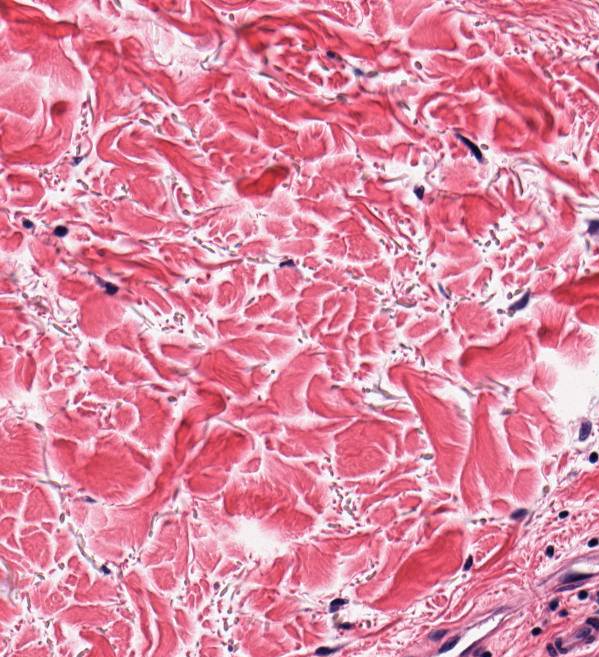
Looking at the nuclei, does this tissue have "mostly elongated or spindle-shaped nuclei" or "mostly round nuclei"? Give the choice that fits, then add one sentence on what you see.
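Mostly elongated or spindle-shaped nuclei. Nuclei are sparse, small, dark and mostly elongated, scattered singly between the bundles.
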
